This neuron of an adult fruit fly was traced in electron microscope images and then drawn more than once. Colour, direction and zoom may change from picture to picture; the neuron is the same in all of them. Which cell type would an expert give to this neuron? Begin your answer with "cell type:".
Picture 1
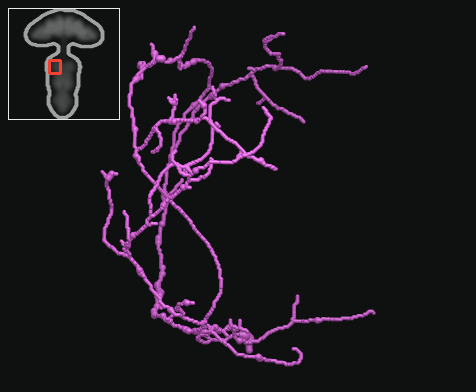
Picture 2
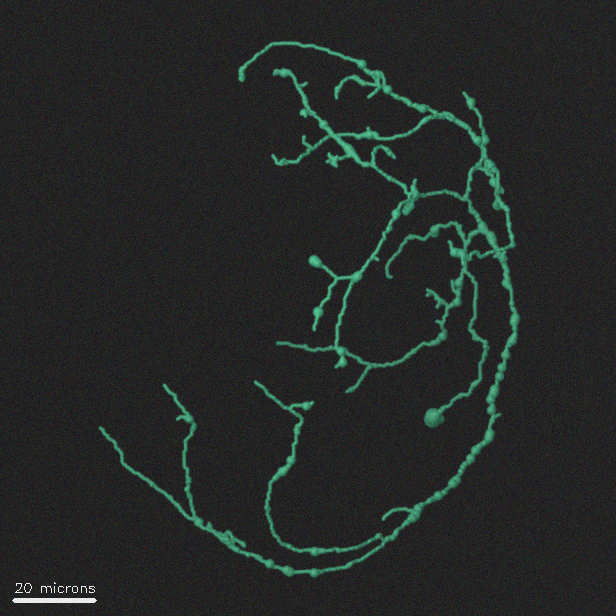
cell type: IN04B101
